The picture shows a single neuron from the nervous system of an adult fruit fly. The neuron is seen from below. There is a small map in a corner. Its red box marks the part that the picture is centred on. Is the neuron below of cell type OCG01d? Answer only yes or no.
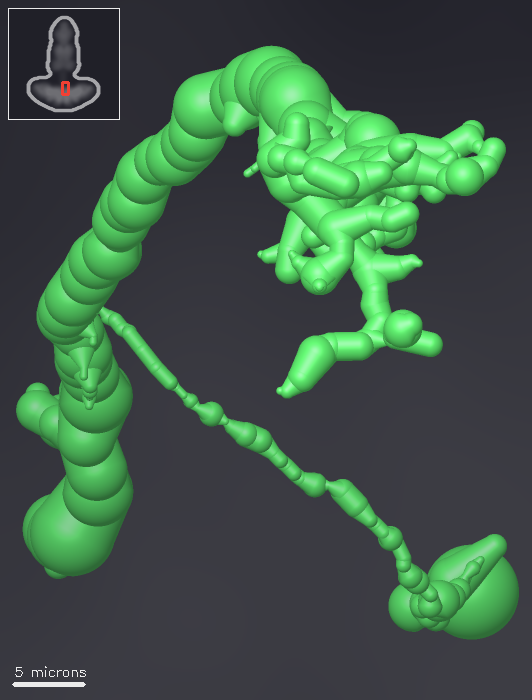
no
